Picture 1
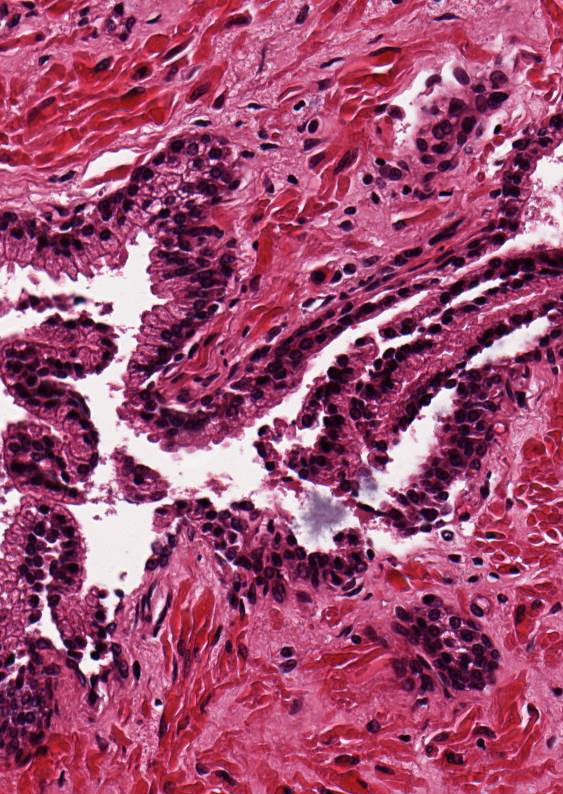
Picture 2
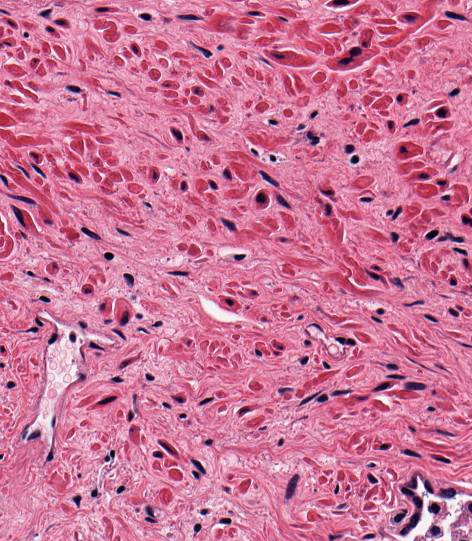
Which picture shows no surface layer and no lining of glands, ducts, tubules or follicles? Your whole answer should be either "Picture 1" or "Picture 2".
Picture 2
